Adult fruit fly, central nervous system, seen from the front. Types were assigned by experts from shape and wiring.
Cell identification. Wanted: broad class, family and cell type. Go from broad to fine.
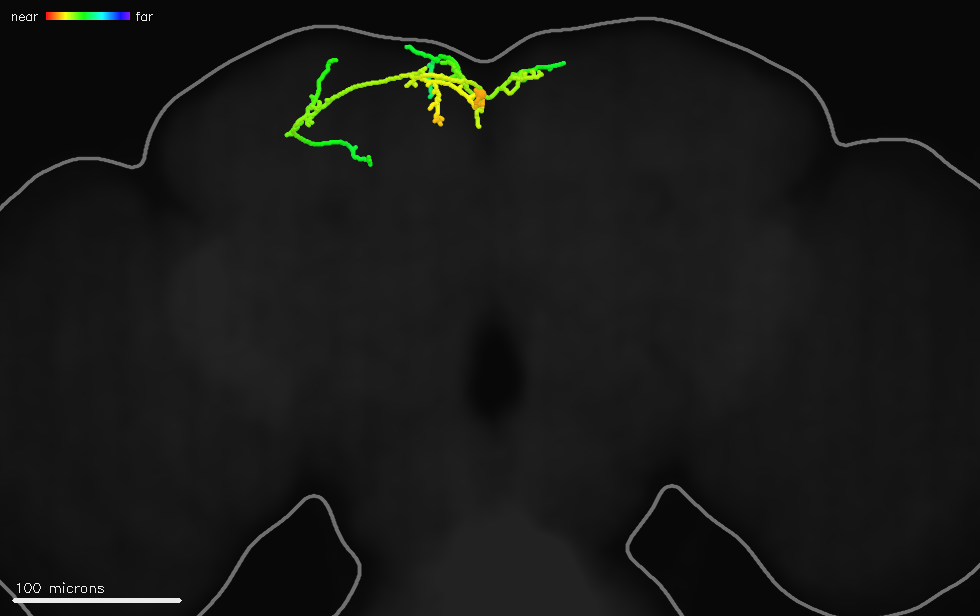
central-brain intrinsic neuron; hemilineage SMPad1; SMP105_a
